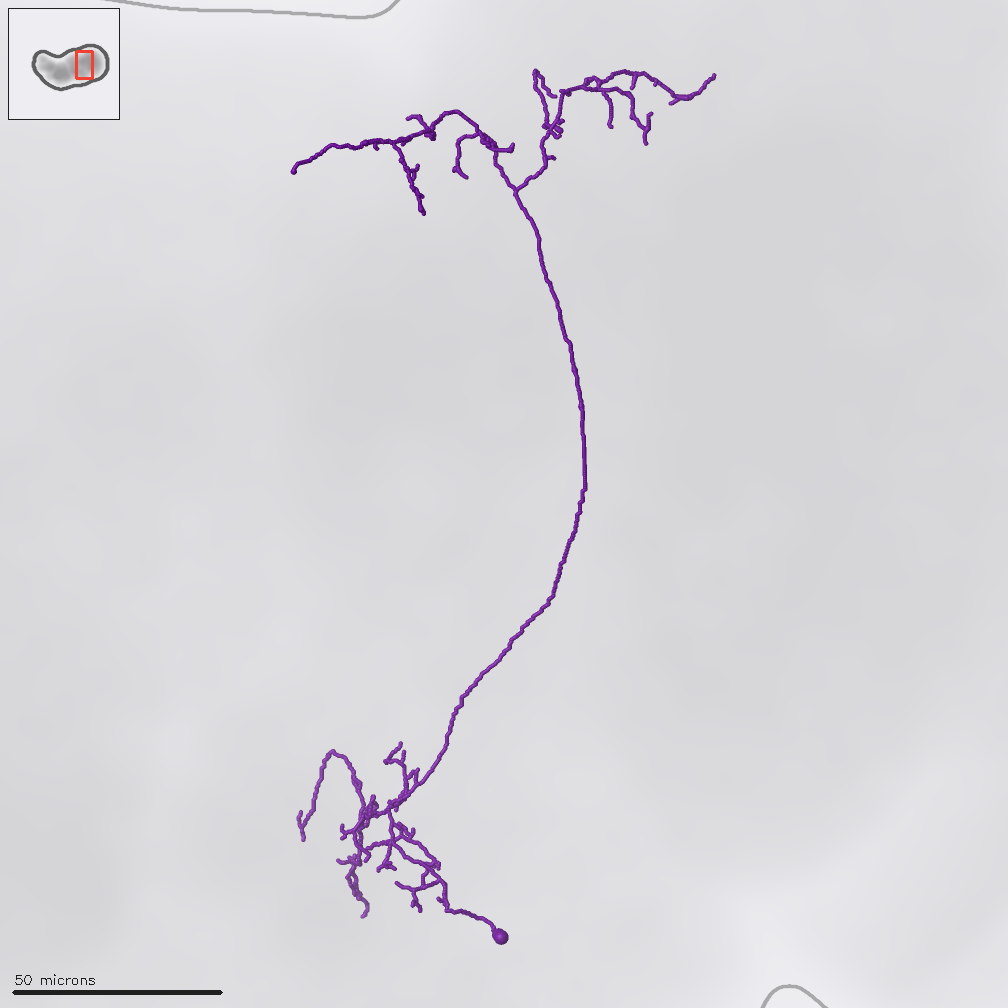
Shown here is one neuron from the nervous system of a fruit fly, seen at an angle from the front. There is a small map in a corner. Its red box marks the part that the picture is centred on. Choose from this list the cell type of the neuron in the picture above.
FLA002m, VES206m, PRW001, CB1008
FLA002m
